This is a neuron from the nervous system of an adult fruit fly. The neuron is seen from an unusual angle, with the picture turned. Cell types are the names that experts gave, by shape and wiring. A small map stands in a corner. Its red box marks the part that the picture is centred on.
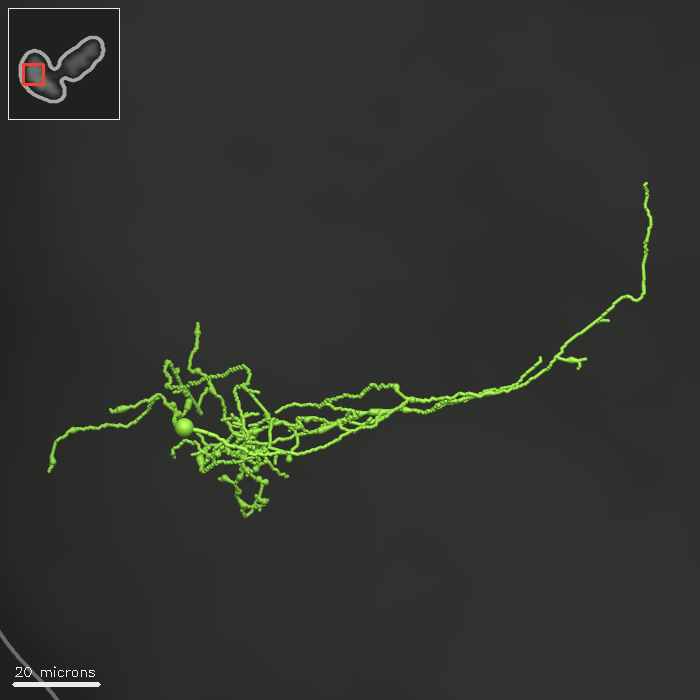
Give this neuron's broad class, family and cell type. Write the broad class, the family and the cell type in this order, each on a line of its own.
central-brain intrinsic neuron
hemilineage LALa1_posterior
CB0325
